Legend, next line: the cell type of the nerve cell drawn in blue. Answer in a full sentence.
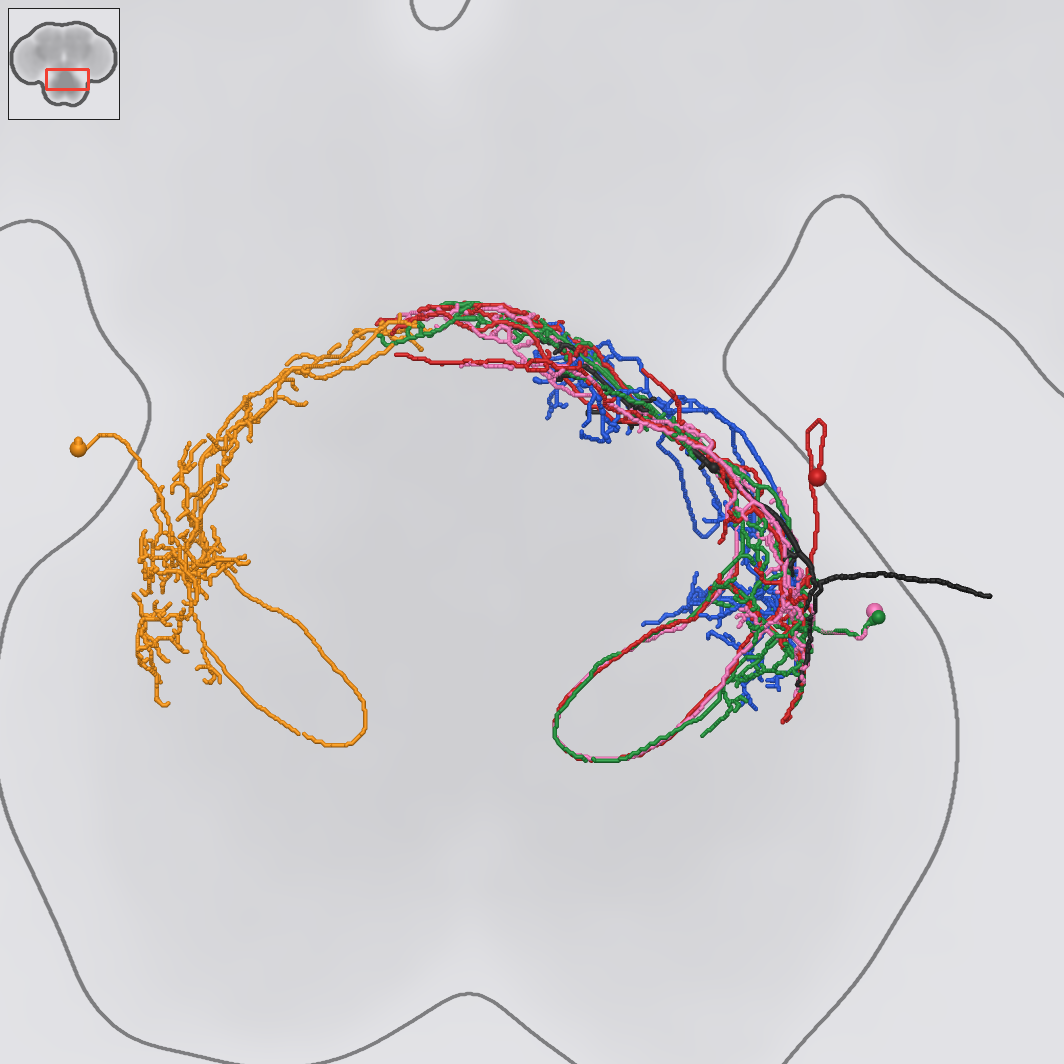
The cell type is IN11B015.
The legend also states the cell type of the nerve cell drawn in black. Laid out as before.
The cell type is SNpp16.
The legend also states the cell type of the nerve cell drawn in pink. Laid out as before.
The cell type is IN17A100.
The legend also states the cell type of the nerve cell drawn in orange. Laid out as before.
The cell type is IN17A085.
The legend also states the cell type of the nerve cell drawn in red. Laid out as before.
The cell type is IN17A111.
